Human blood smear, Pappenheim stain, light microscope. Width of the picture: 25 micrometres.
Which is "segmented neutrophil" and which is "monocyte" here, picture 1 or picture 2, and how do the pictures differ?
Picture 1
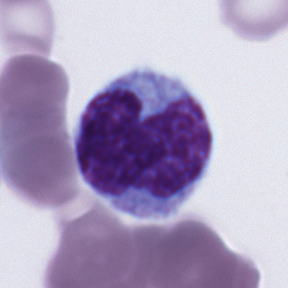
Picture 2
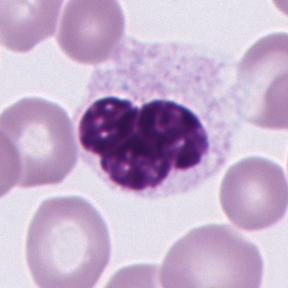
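Start with picture 1: that is the monocyte, and picture 2 is the segmented neutrophil. In the monocyte, a deep notch cuts into the nucleus from the top.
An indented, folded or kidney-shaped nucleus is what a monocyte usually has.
That nucleus is about 12 by 10 micrometres and fills about 70% of a cell about 13 micrometres across. The neutrophil's nucleus, about 11 by 8 micrometres, sits in the lower part of the cell with most of the cytoplasm above it. Its chromatin is dark purple and coarsely clumped. Now compare the cytoplasm: in picture 2 it is plentiful and very pale lilac, sprinkled with fine, small pinkish-violet granules.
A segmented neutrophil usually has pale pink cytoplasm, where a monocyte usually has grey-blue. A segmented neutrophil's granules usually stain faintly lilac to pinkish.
In picture 1 you'll find only fine, faint granules and no coarse orange ones.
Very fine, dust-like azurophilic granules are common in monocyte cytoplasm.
Then the outline: round and smooth-edged in the monocyte, with no projections, but irregular and faintly marked in the neutrophil. You won't see nucleoli in either nucleus.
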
